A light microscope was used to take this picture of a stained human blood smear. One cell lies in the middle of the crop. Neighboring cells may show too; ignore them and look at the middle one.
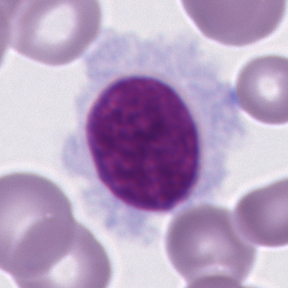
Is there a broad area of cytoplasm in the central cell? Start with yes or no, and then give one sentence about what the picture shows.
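Yes. The cytoplasm is abundant, forming a wide rim all around the nucleus.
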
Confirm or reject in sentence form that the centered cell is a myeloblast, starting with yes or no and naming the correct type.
No, in the middle of the crop there is a hairy cell rather than a myeloblast.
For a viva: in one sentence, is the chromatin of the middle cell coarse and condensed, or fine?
Answer: the chromatin is fine and has no coarse clumps.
